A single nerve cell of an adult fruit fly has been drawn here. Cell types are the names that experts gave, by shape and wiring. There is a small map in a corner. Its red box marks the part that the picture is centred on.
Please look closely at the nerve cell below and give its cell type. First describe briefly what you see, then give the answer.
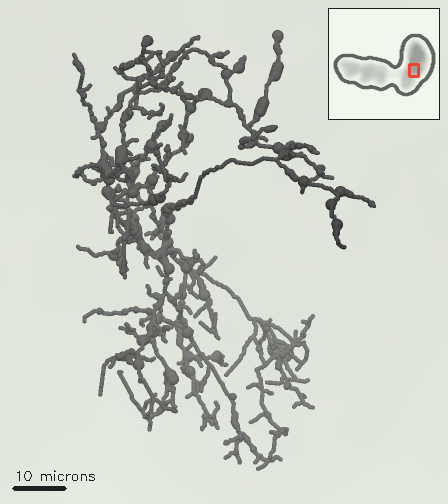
From top to bottom in the picture it spans about 85 microns. In this view it is taller than it is wide. Its broad class is central-brain intrinsic neuron. It is of cell type CB1185.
